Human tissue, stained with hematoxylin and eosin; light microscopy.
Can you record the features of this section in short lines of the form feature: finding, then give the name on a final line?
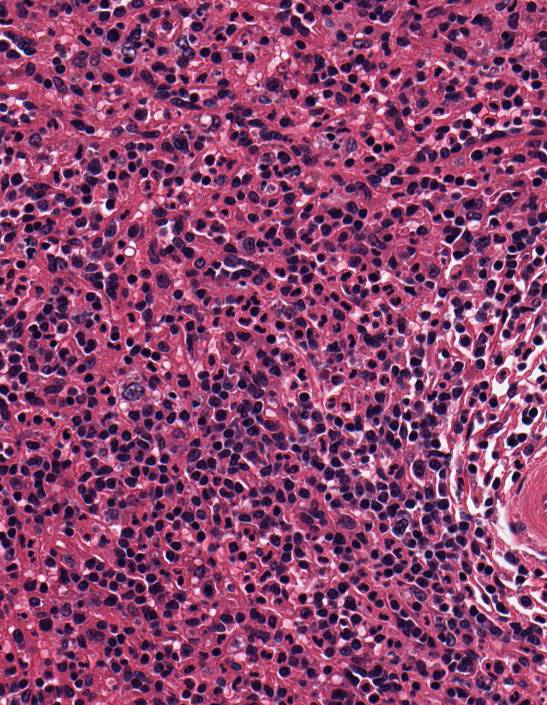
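Cells: densely packed, small and round, a diffuse sheet over almost the whole field
Larger cells: a few, with paler, more open nuclei, scattered through the infiltrate
Lower right edge: a pink structure cut across, wrapped by concentric layers of spindle cells
Epithelium and glands: none that I can find anywhere in the field
Name: spleen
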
